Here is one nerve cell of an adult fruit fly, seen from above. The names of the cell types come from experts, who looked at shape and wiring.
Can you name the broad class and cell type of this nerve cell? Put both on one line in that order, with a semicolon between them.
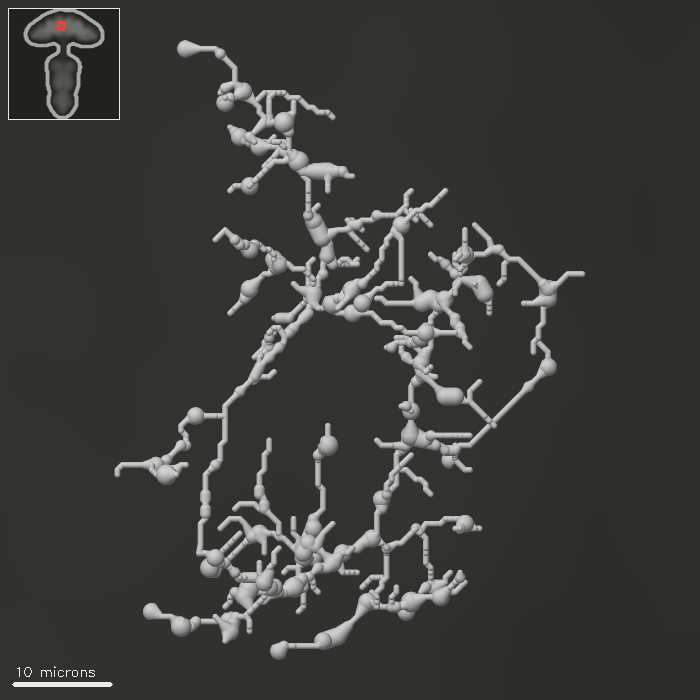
central-brain intrinsic neuron; SMP249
